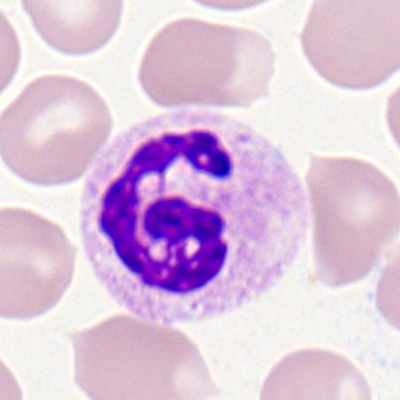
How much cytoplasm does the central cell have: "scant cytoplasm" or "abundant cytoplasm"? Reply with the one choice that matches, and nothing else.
Abundant cytoplasm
